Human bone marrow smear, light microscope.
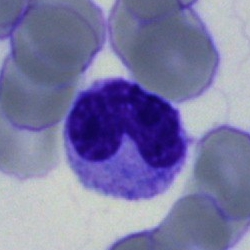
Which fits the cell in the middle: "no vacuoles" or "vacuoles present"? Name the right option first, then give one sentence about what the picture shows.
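No vacuoles. No vacuoles are seen in the cytoplasm.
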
